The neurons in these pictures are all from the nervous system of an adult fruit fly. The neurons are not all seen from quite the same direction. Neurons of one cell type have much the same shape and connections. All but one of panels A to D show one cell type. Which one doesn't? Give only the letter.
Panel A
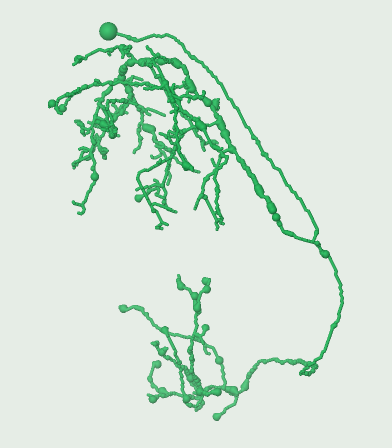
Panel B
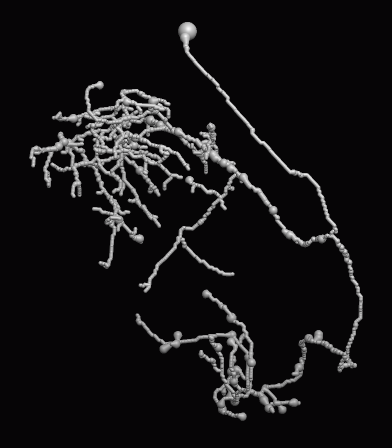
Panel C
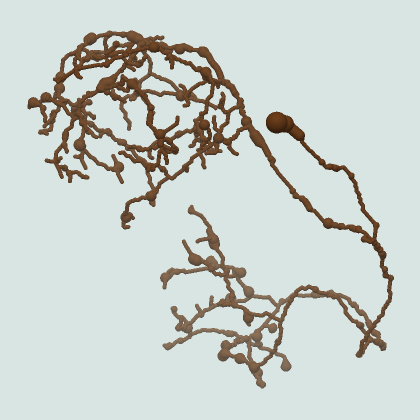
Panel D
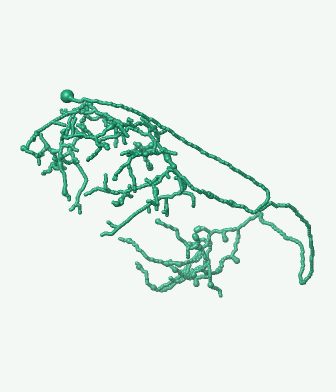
C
